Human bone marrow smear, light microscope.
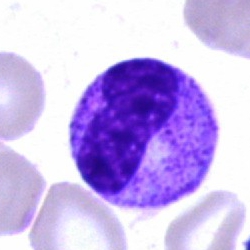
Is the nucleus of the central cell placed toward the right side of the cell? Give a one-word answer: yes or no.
No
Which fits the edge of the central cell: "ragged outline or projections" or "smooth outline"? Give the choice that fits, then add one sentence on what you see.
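Smooth outline. The cell outline is round and smooth.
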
